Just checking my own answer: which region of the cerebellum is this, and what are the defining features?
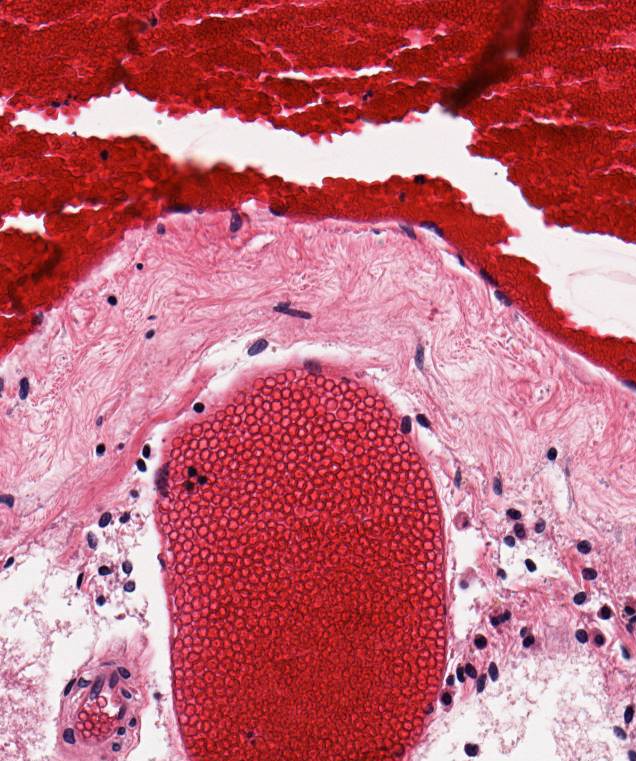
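It's blood in a vessel or clot. The big oval vessel in the centre is crammed with red blood cells, small, uniform round profiles without nuclei.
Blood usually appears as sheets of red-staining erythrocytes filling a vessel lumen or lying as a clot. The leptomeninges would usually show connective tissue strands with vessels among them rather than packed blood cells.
Above the vessel, past a band of pale pink, wavy collagen, sits a red mass split by white, roughly horizontal clefts.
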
